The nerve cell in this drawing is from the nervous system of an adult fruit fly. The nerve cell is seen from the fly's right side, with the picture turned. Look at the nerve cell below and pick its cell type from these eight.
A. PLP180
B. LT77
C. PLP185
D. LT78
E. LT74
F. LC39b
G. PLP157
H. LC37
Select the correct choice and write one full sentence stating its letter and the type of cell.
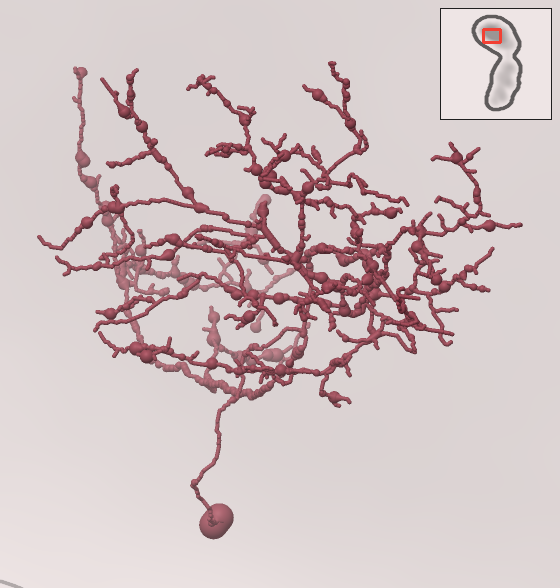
Within the options, H, LC37, is the nerve cell's cell type.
